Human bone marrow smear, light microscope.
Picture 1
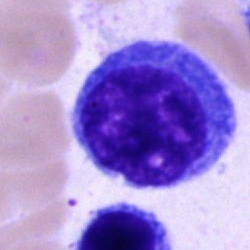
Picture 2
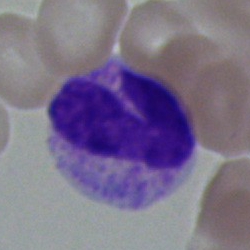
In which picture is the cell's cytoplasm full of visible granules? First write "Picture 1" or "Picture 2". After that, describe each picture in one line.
Picture 2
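In picture 1: No distinct granules can be seen in the cytoplasm.
In picture 2: The cytoplasm contains many fine purple granules.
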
